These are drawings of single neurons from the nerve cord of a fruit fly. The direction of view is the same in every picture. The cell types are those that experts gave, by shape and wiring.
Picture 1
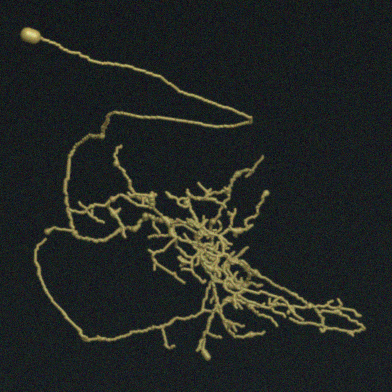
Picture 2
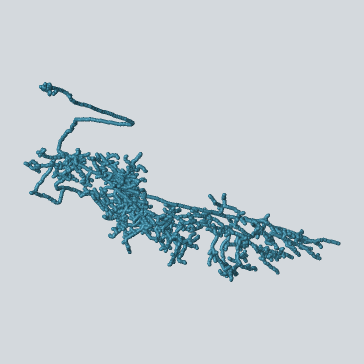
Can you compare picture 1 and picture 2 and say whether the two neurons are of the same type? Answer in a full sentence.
They are of different cell types.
